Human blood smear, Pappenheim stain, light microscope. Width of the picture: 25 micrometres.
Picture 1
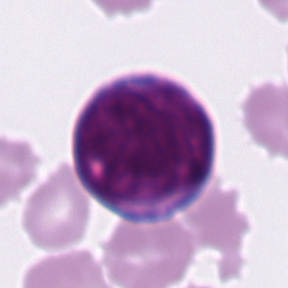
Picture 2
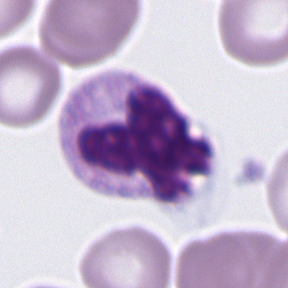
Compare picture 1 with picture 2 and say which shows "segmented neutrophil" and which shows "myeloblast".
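Have a look at the first picture: that one is a myeloblast, and the second picture holds a segmented neutrophil. Start with how much of each cell the nucleus takes up. In the myeloblast, the nucleus is round, about 11 micrometres across in a cell of about 13 micrometres, and fills about 80% of the area. In the segmented neutrophil, it fills only about 50% and lies toward the right.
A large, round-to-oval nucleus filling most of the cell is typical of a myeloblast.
Around the myeloblast's nucleus you can see only a very thin blue rim of cytoplasm, clearest along the lower edge.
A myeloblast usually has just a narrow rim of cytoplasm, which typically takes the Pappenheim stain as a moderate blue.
The segmented neutrophil's cytoplasm is quite different: pale lilac-pink, with fine, dust-like violet granules scattered through it. Its chromatin is dark purple and densely clumped, and no distinct nucleoli are visible.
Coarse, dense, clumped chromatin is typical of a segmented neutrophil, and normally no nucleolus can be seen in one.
Now the outlines. The myeloblast is round and smooth. The segmented neutrophil, about 14 by 11 micrometres, is smooth and evenly rounded on its left side, but its right side is faint and hard to trace.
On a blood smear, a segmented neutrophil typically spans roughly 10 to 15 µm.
Last, the myeloblast shows a single small bright pink dot near its left edge and has no vacuoles.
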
